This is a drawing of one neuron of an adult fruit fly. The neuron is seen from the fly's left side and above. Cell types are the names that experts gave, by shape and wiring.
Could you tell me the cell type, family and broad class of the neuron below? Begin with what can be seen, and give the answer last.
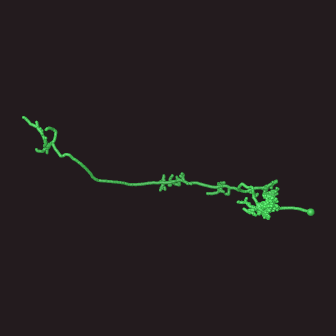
As drawn here it is more than twice as wide as it is tall. The cell type is AN06B088. Its family is hemilineage 06B. It is an ascending neuron.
